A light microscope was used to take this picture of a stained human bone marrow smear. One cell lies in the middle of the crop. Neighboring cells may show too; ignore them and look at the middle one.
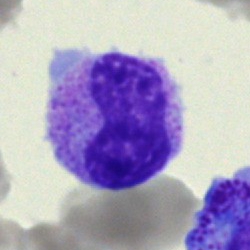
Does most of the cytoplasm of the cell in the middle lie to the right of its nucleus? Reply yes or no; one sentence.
No, this cell has its nucleus set toward the right.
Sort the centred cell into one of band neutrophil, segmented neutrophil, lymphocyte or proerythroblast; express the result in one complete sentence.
The middle of this crop is occupied by a band neutrophil.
